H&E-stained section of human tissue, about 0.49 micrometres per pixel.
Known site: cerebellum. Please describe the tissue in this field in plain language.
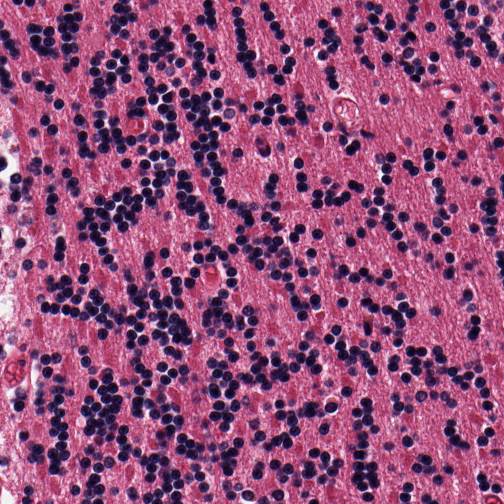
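What strikes me first are small, round, dark nuclei packed into irregular clusters and cords spread across the whole field. They are uniform and densely dark, and I can make out almost no cytoplasm around them. Among them, no large cells with abundant cytoplasm stand out. I also find no epithelium or glands anywhere.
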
